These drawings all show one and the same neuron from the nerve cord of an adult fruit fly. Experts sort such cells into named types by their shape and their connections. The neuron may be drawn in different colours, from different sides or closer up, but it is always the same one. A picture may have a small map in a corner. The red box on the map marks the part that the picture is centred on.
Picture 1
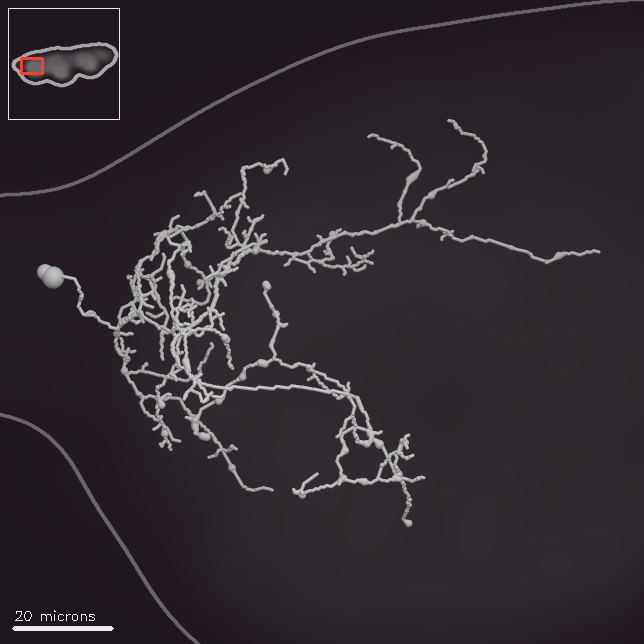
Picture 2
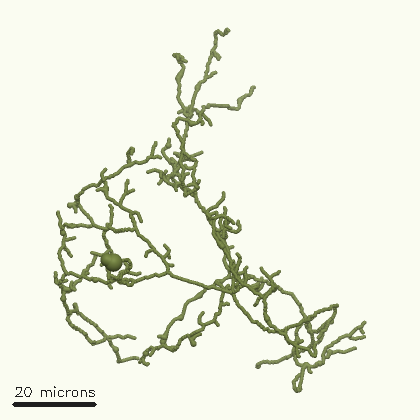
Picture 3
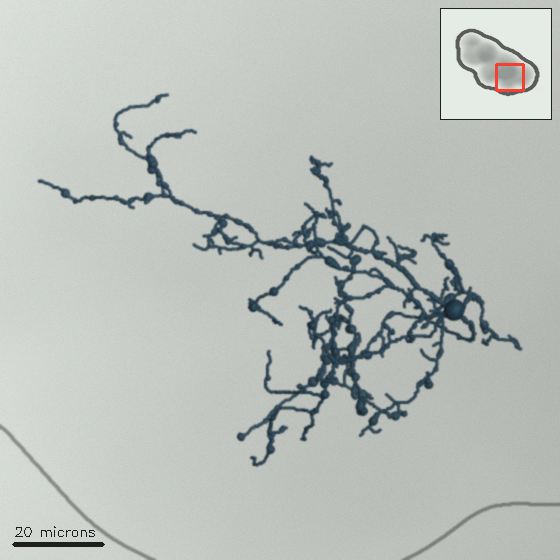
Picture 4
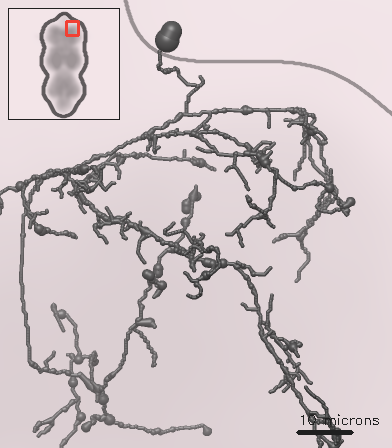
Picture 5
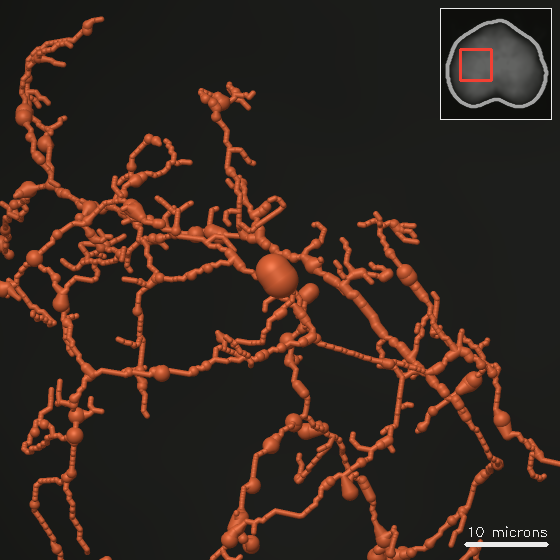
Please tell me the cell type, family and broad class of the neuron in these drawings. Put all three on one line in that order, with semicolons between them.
IN09A069; hemilineage 09A; nerve-cord intrinsic neuron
